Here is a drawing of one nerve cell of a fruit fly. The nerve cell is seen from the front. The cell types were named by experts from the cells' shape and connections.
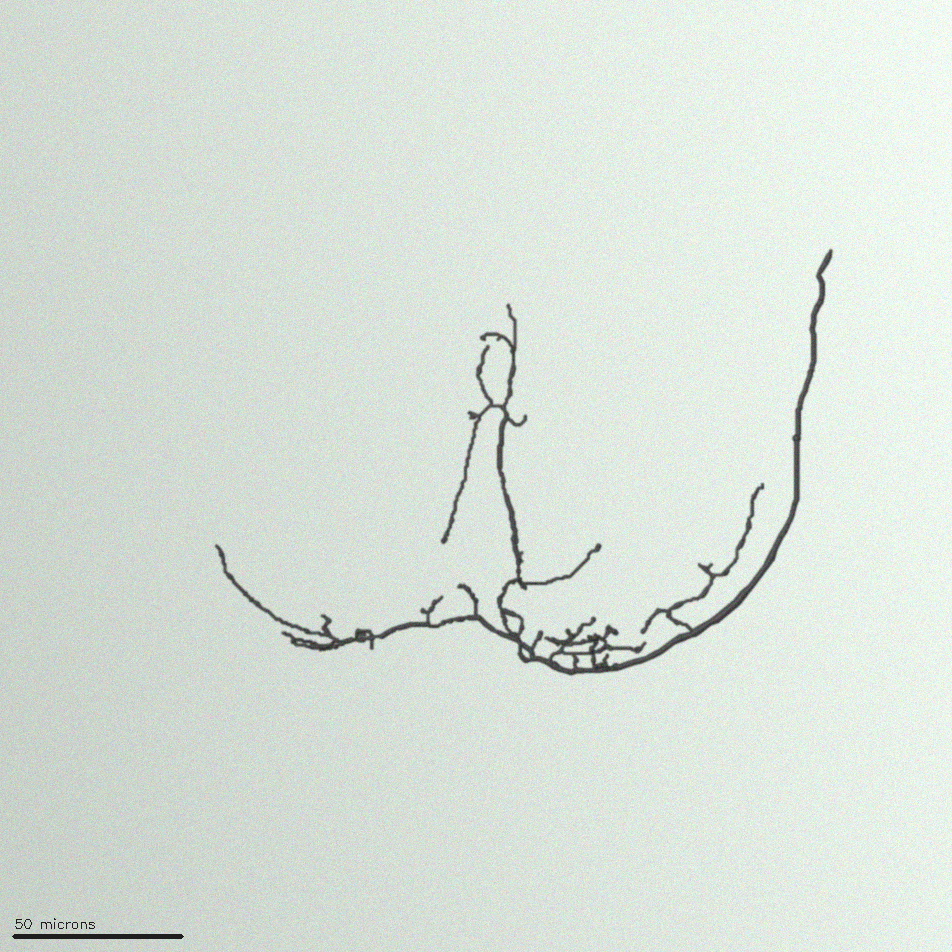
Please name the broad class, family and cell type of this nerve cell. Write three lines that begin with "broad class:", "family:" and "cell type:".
broad class: sensory neuron entering the nerve cord
family: class mechanosensory tactile
cell type: SNta13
